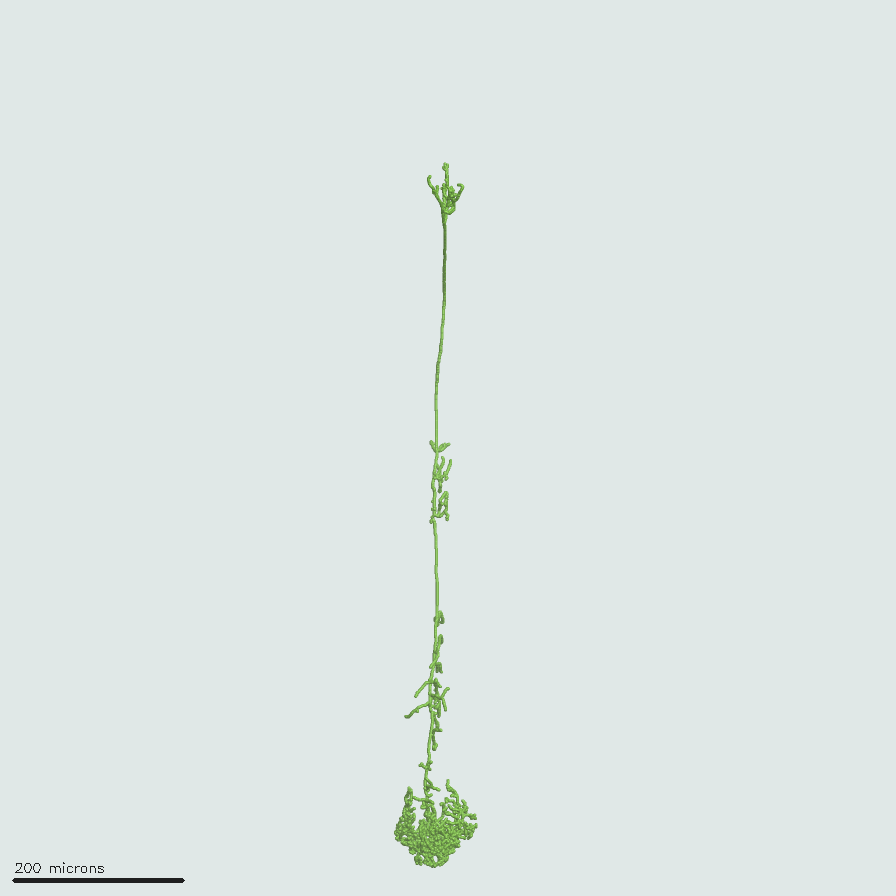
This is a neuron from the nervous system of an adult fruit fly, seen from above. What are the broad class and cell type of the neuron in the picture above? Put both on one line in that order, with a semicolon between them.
ascending neuron; ANXXX099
